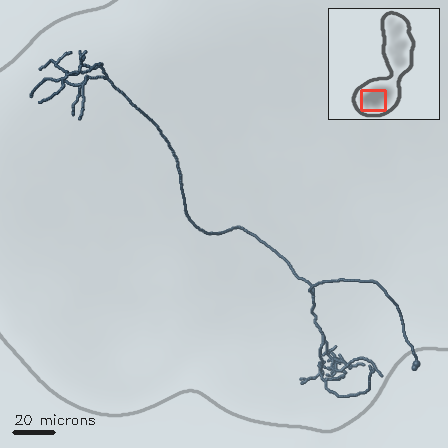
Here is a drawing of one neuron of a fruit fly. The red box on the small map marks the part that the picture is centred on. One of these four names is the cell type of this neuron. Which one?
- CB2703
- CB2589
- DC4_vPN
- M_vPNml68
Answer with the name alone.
CB2589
